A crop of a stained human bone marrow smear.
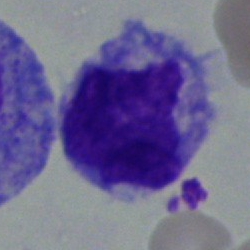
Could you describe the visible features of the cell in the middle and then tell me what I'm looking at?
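First, the cell outline: irregular, with small ruffled projections along the top edge. Second, the nucleus: irregular and roughly squarish in outline, placed toward the lower left. Third, the cytoplasm: its widest rim lies at the top and right, and no distinct granules are seen in it. Finally, the name: monocyte.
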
